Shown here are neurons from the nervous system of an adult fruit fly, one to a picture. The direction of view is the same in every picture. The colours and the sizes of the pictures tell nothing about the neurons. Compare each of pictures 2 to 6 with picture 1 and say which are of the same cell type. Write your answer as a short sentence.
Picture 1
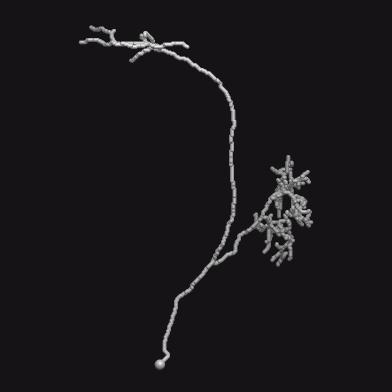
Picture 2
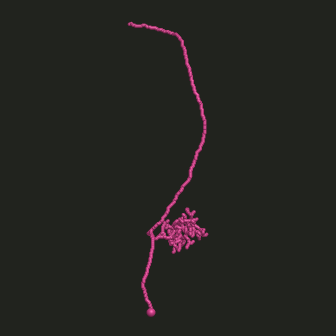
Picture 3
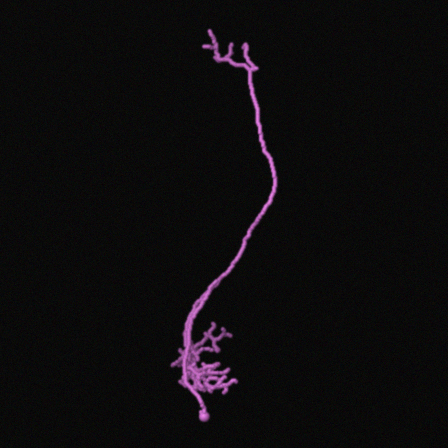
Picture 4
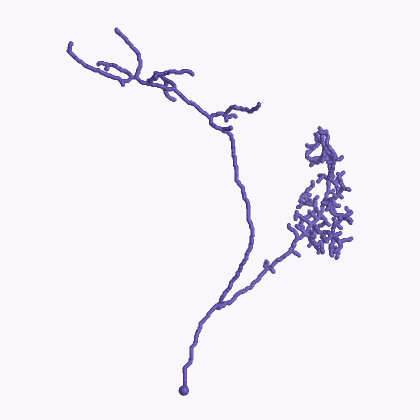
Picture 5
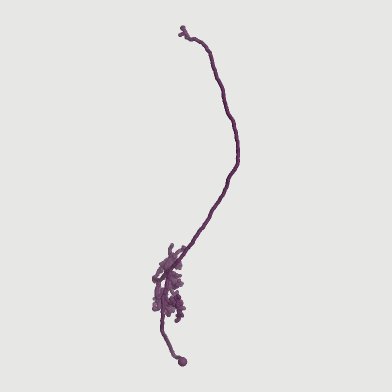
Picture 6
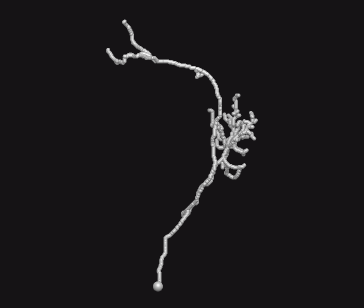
Picture 4 and picture 6 are of the same cell type.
